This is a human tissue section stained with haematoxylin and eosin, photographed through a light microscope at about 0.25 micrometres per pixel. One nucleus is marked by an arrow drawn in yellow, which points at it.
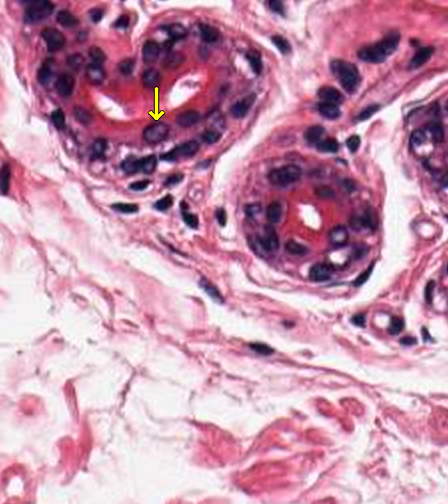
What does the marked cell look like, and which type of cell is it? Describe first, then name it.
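Its nucleus is rounder and a little less dark than the flattened, very dark nuclei in the outer row just below it. It lies in the inner row of cells lining a small lumen, directly beneath the band of dense bright pink material that edges the lumen. The cytoplasm around the nucleus is pink, with no clear boundary separating it from the neighbouring cells. It is a sweat gland cell.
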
